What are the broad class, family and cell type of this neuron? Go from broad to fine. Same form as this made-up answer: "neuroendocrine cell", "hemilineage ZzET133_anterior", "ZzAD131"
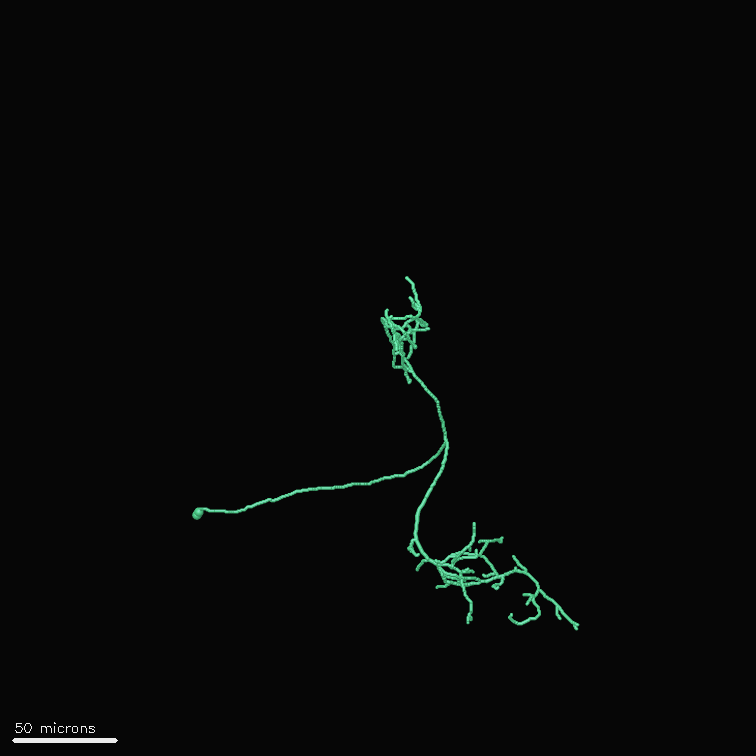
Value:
"central-brain intrinsic neuron", "hemilineage PSa1", "CL121_a"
